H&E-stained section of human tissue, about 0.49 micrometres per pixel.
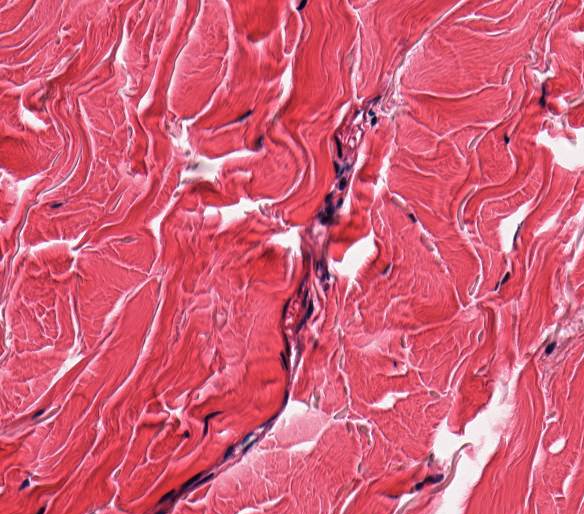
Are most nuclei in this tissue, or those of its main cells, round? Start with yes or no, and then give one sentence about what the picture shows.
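No. Nuclei are sparse, with only a few small, dark, elongated nuclei scattered between the bundles.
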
